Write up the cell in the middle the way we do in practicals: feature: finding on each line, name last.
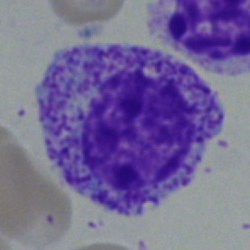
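Outline: roughly round, edge slightly irregular and fuzzy
Nucleus: off-centre, over toward the right
Chromatin: dark purple, clumped, paler patches between the dark areas
Granules: numerous, purple, crowding the cytoplasm
Name: myelocyte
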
